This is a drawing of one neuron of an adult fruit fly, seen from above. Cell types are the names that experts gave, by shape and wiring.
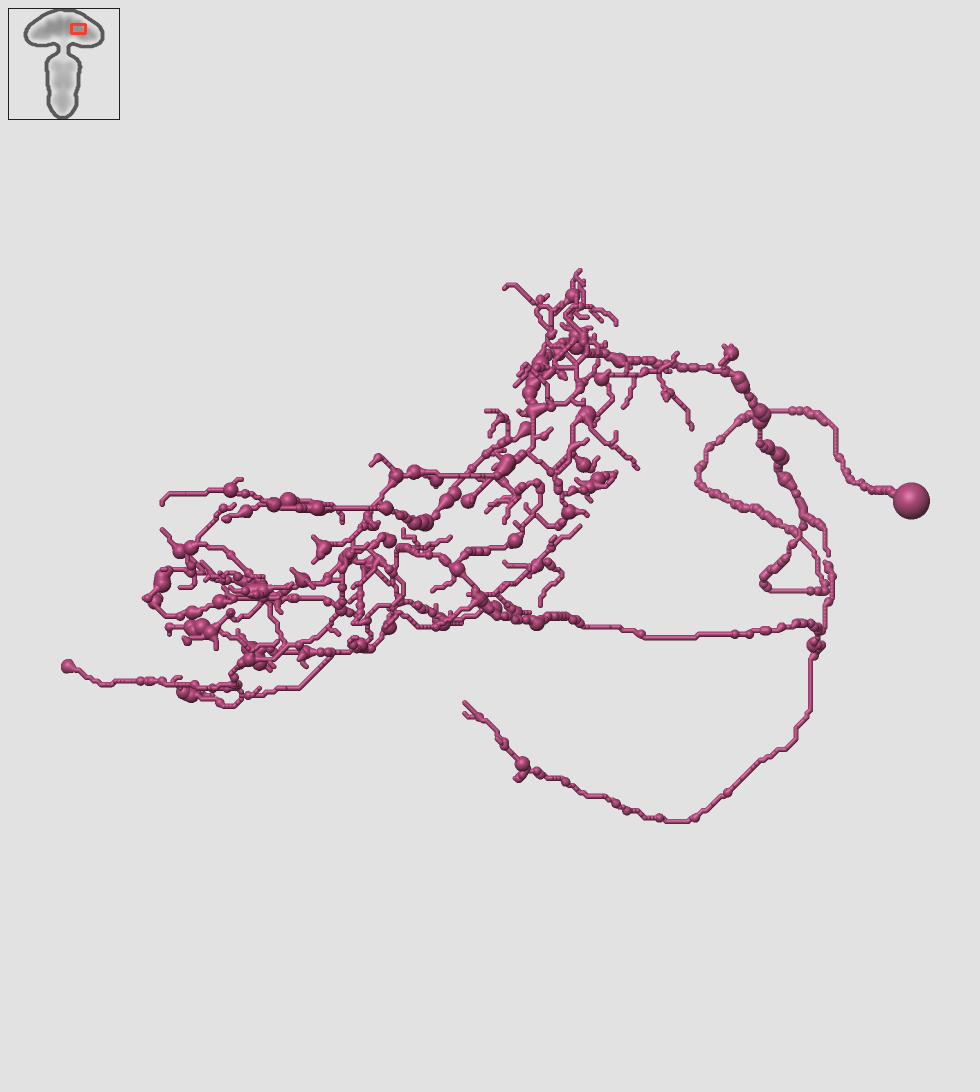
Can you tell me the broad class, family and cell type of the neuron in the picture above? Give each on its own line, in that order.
central-brain intrinsic neuron
hemilineage LHl4_dorsal
CB0373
